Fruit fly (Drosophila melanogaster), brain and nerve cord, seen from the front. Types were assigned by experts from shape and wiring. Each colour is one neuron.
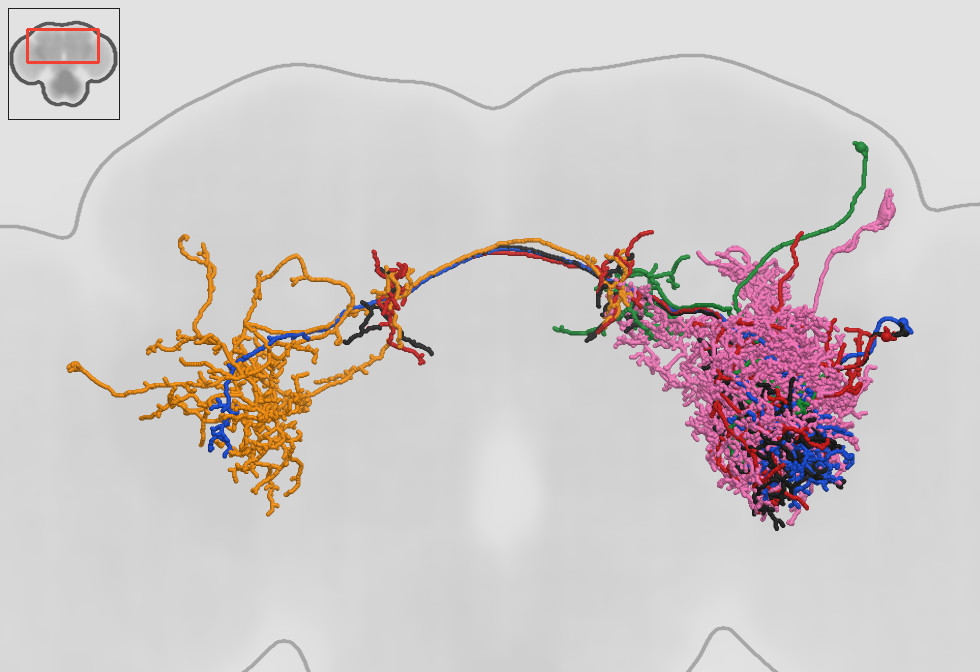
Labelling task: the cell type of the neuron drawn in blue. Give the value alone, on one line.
AVLP194_a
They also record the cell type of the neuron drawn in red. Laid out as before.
AVLP192_b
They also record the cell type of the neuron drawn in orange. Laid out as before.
AVLP193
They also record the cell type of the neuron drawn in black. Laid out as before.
AVLP192_a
